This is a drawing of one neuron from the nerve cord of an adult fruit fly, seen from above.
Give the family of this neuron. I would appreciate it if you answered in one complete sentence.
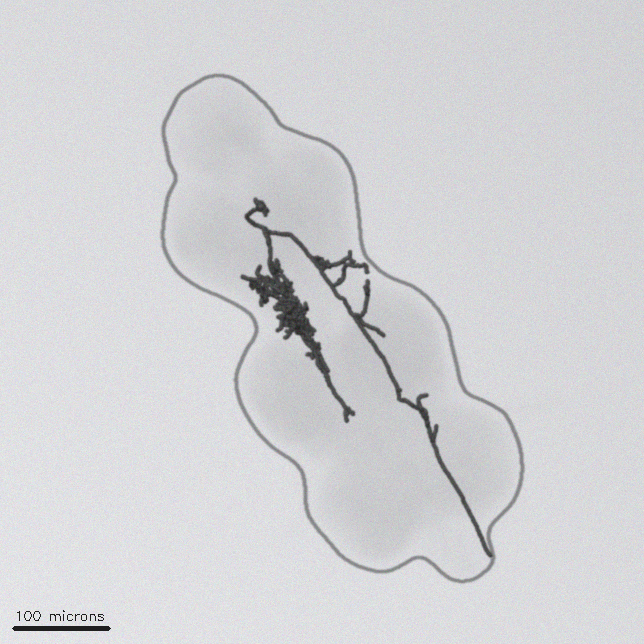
This neuron is designated as family hemilineage 19B.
